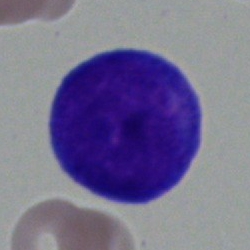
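Blast, the central cell of a stained human bone marrow smear. Nearly the whole cell is nucleus, stained deep blue-violet throughout. No distinct rim of paler cytoplasm surrounds it. Vacuoles: none visible.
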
